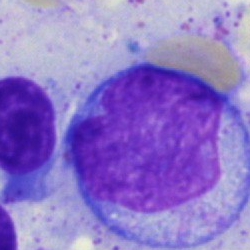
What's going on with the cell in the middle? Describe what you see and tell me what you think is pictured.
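Notice first the round outline, and the thin darker blue rim that edges it. The nucleus is set in the upper part of the cell, so the widest band of cytoplasm lies below it. On its upper left side, look for a notch. Its chromatin is fine and delicately stippled, not clumped. This one is a blast.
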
